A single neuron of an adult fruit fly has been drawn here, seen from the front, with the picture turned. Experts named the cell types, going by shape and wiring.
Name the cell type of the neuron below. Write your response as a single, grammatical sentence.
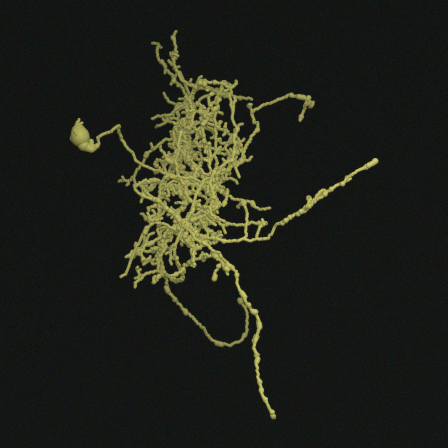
By cell type, this neuron is classified as IN00A010.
